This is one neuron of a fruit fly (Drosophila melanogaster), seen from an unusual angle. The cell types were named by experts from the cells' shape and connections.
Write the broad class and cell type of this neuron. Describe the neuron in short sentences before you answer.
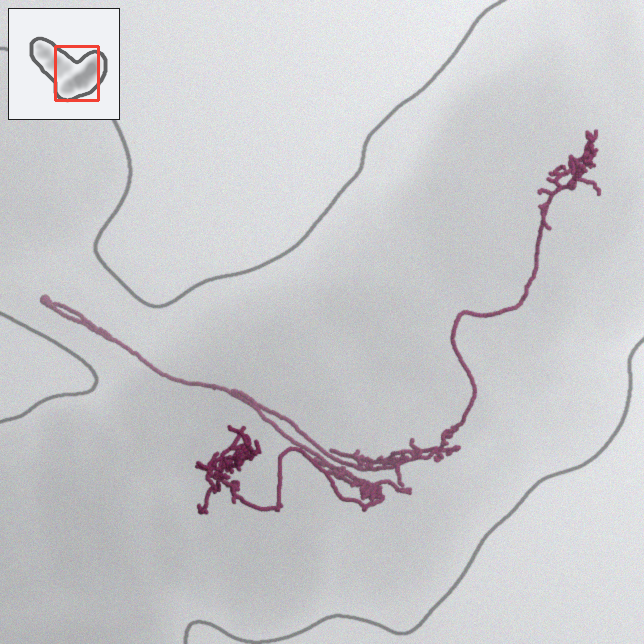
Its cell body lies on the left of the picture. Dozens of branch ends can be seen. It is an ascending neuron. The cell type is ANXXX470.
